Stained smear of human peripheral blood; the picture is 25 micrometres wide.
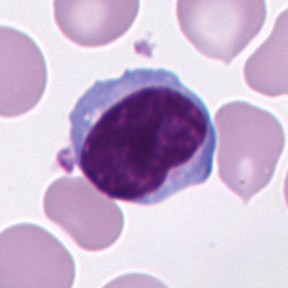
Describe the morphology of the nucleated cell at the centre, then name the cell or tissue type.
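Dark purple chromatin lies in coarse clumps, separated by small paler patches. No nucleolus can be discerned in the nucleus. The cytoplasm is pale blue and contains no granules. In sum, a typical lymphocyte.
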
